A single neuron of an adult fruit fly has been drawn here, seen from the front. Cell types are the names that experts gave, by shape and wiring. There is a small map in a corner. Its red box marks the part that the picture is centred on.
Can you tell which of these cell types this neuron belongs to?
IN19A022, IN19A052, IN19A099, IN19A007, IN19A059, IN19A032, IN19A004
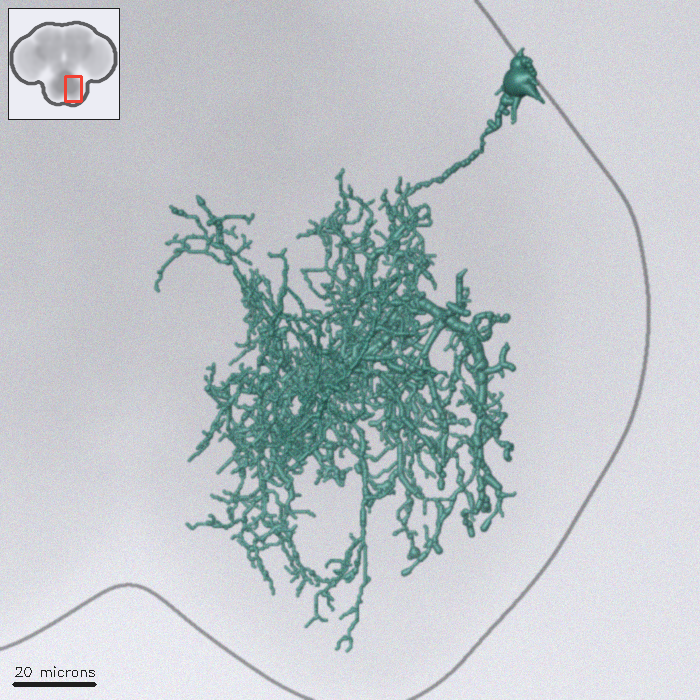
IN19A004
